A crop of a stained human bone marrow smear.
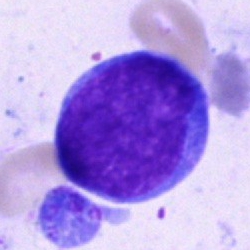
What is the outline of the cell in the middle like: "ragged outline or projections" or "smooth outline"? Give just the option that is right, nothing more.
Smooth outline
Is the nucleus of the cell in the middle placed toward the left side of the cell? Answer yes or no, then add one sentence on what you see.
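Yes. The cytoplasm is a scant deep-blue rim, widest on the right side.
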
